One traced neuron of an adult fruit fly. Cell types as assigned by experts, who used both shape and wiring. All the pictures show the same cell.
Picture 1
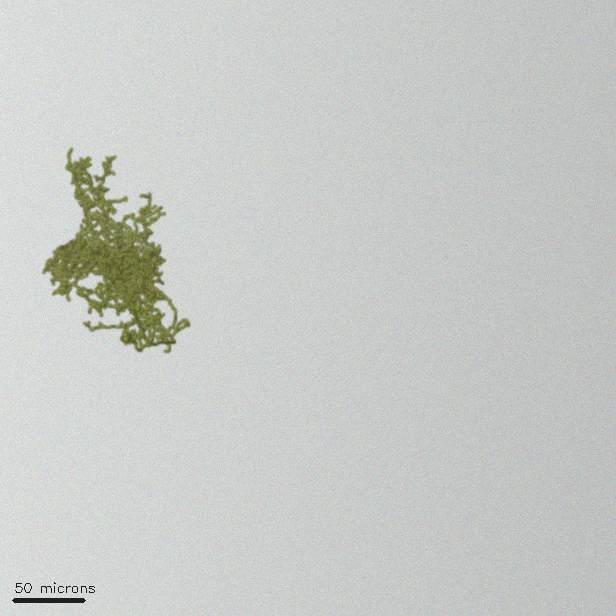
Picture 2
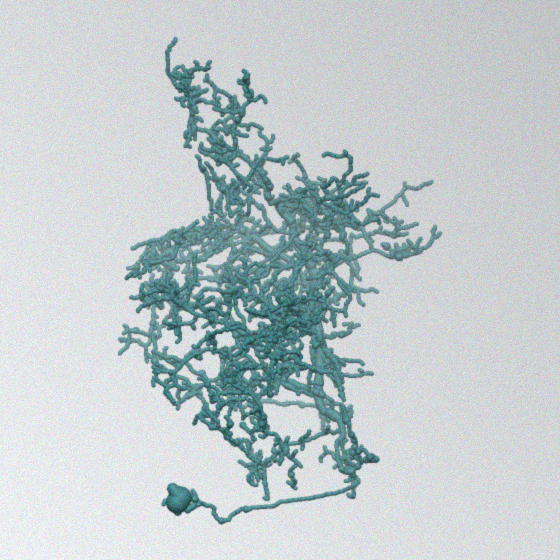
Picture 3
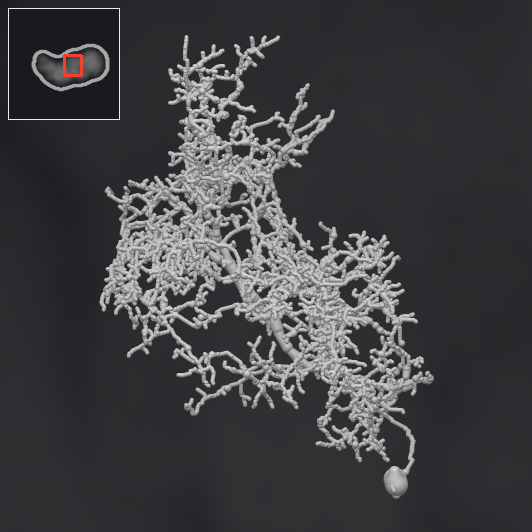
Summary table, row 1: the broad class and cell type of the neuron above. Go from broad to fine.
central-brain intrinsic neuron; AVLP251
